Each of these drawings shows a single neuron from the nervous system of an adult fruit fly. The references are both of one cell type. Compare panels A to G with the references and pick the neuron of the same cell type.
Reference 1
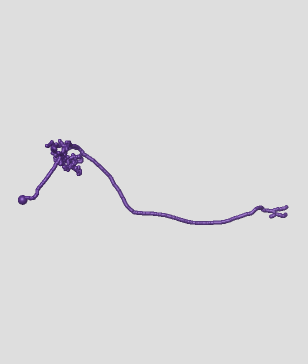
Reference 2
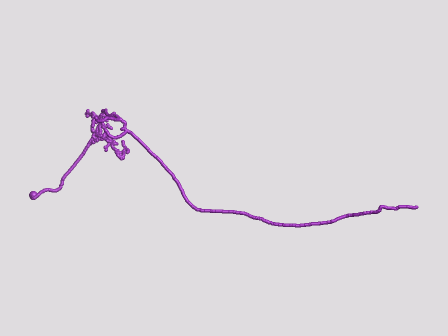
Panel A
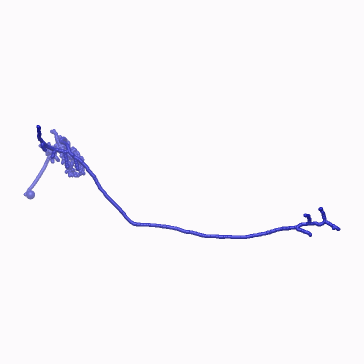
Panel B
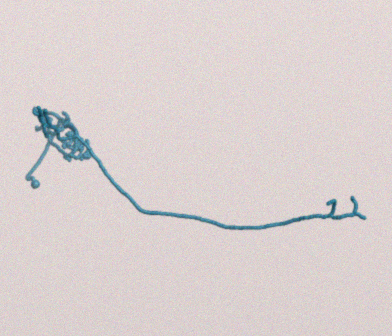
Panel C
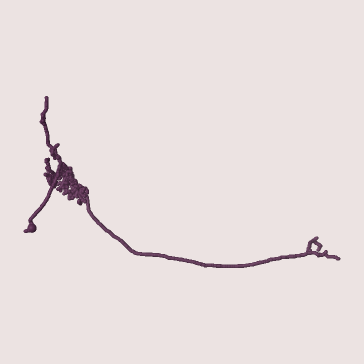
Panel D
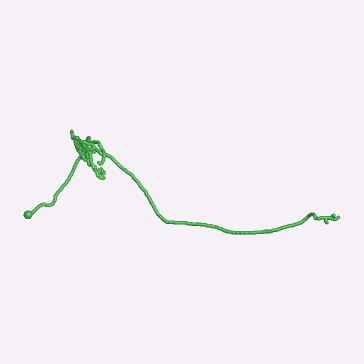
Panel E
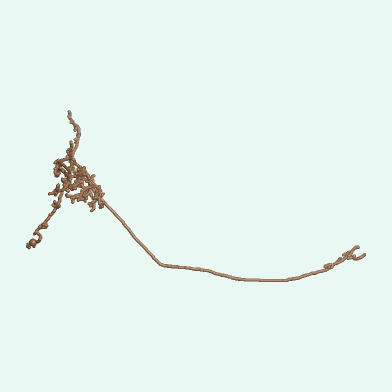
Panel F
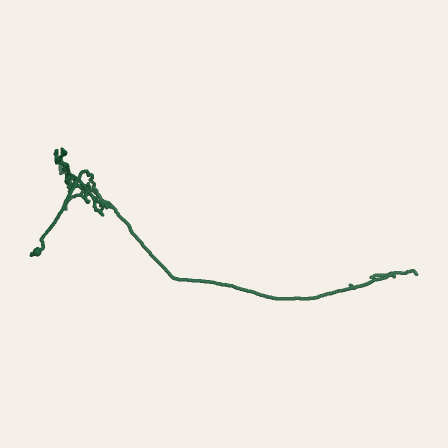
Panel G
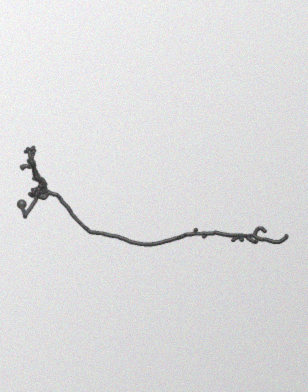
D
